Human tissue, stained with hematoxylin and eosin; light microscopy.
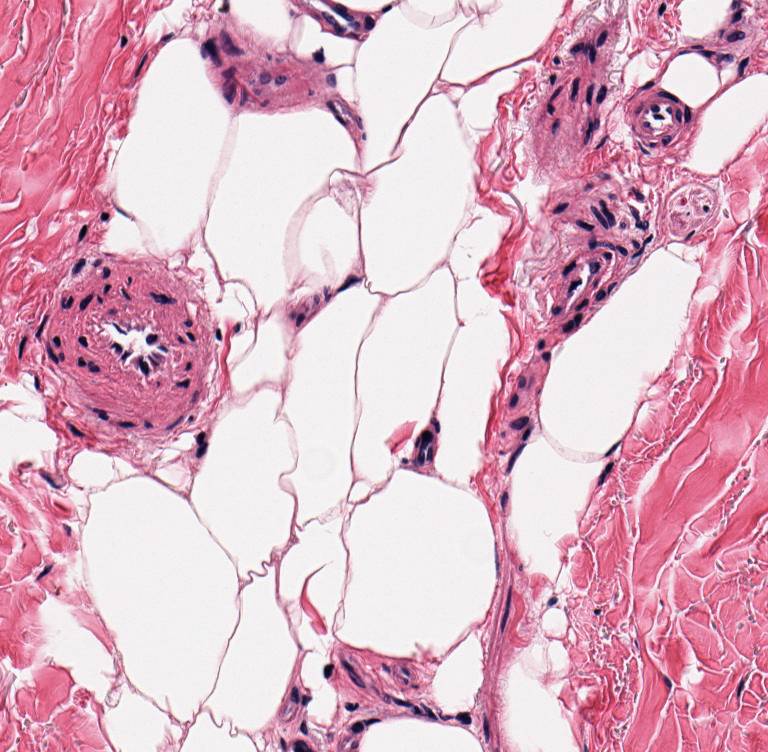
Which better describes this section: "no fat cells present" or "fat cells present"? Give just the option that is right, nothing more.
Fat cells present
